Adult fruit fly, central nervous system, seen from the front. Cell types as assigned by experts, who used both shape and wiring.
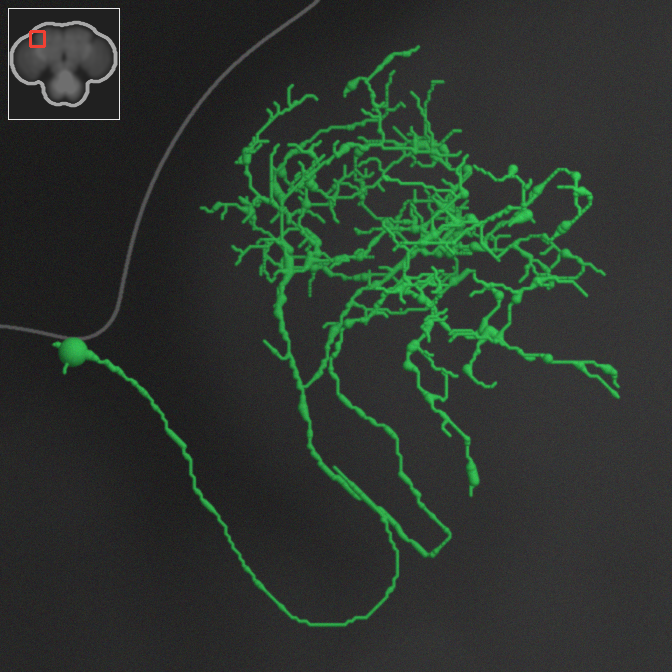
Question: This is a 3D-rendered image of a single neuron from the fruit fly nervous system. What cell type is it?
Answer: LHAV4e1_b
